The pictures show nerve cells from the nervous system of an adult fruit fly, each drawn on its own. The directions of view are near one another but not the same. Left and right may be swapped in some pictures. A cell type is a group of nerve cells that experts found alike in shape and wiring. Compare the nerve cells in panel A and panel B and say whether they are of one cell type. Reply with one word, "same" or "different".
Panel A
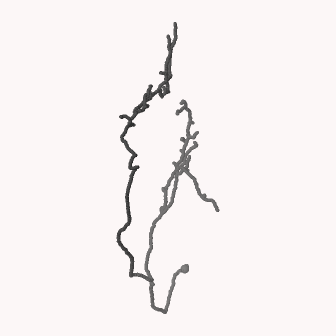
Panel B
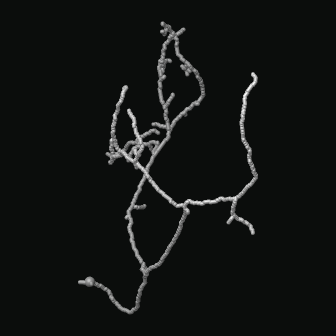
different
